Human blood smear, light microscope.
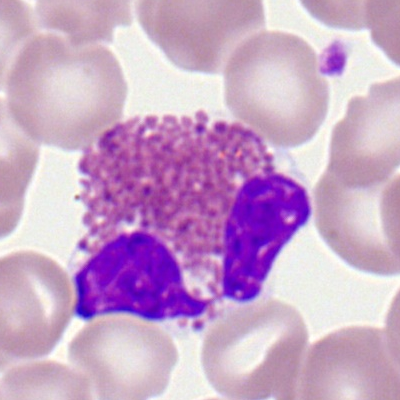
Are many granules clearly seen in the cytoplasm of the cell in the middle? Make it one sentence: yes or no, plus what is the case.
Yes, there are many visible granules in its cytoplasm.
